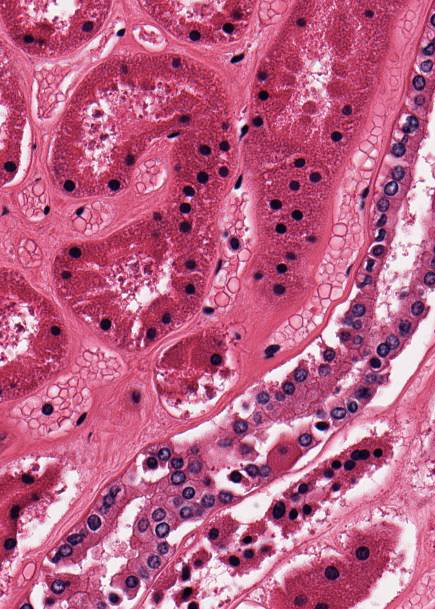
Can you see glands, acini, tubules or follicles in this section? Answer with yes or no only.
Yes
